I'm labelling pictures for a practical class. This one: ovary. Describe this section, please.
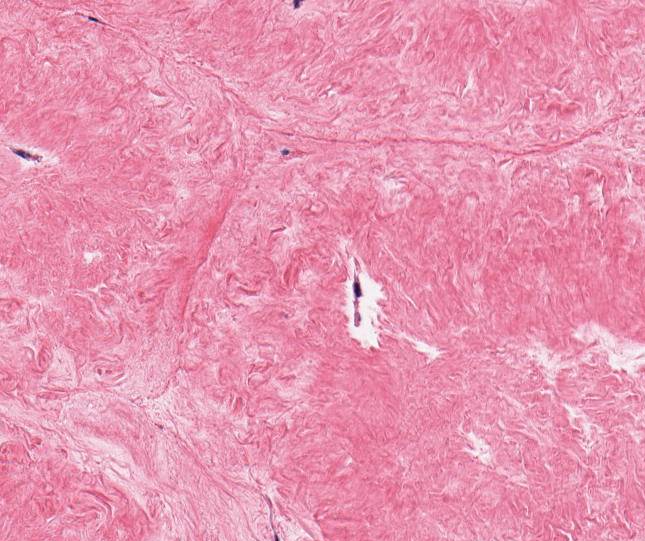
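Field almost entirely occupied by densely packed pink collagen fibres. Bundles interlace and swirl; no single parallel orientation. Nuclei very sparse, only a handful scattered across the field. Those present: dark, thin, elongated.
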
